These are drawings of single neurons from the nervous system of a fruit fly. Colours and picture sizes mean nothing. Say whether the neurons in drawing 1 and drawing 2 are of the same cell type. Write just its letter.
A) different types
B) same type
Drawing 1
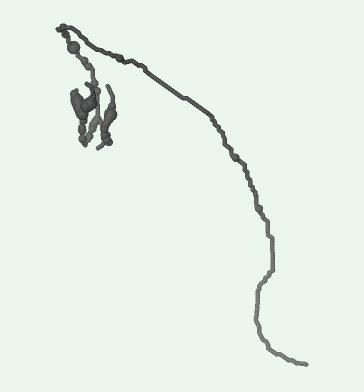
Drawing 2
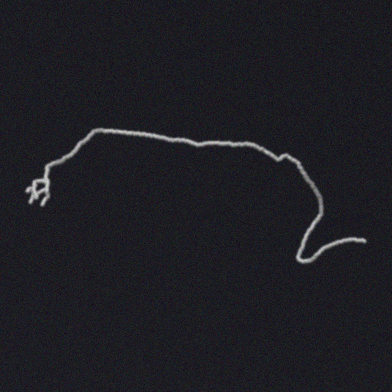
A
